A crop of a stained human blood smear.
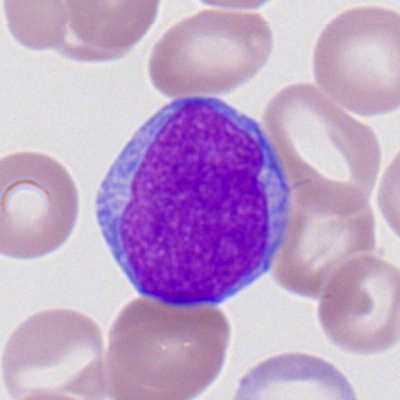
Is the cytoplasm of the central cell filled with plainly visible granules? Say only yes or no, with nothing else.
No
